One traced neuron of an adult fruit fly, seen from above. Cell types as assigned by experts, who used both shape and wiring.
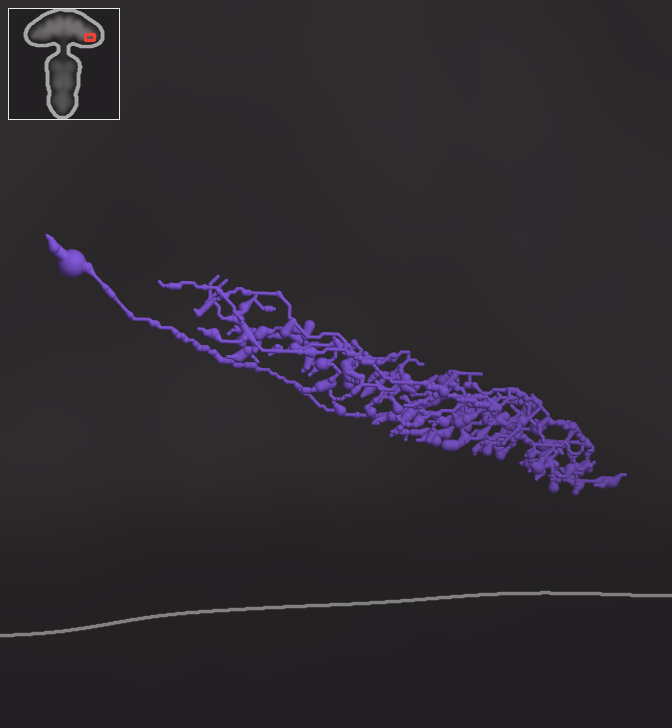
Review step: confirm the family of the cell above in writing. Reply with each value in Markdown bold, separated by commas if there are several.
**Pm**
